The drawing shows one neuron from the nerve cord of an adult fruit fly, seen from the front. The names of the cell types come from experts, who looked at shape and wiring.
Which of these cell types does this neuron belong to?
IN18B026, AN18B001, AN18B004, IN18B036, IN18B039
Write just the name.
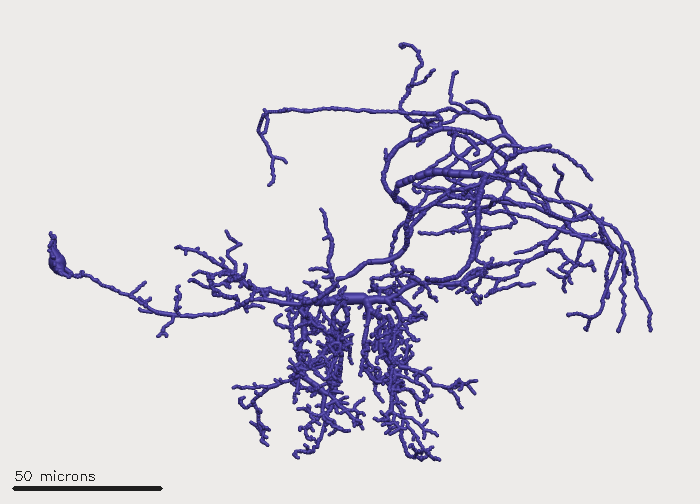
AN18B004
